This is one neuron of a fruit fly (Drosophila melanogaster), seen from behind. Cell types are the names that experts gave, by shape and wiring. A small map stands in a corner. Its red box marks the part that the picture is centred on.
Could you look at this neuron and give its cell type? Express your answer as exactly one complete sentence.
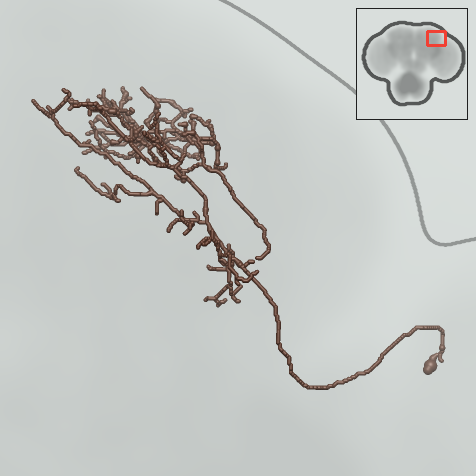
The cell type name for this neuron is SLP187.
